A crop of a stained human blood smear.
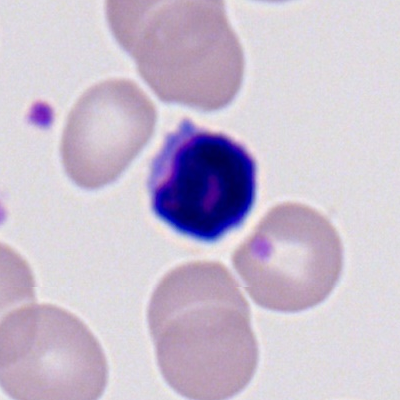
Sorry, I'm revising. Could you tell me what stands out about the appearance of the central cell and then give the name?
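Notice the roughly round outline, slightly ragged at the upper left. Its chromatin stains very dark purple, dense and condensed. A scant pale blue cytoplasmic rim shows mainly at the nucleus's upper left. Slight blur makes fine detail in the dark nucleus hard to make out. This is a lymphocyte.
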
